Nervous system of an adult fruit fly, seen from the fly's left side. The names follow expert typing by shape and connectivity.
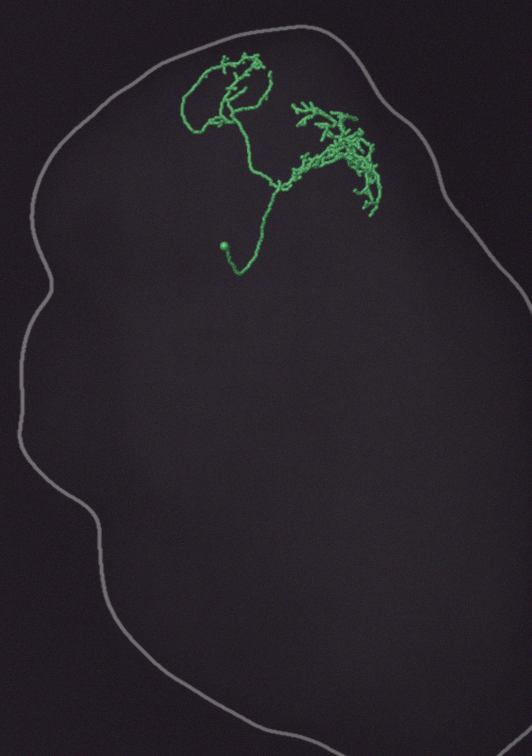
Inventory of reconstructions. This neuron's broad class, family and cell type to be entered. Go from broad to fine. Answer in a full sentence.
A central-brain intrinsic neuron of hemilineage VPNl&d1_dorsal, type LHAV5b1.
